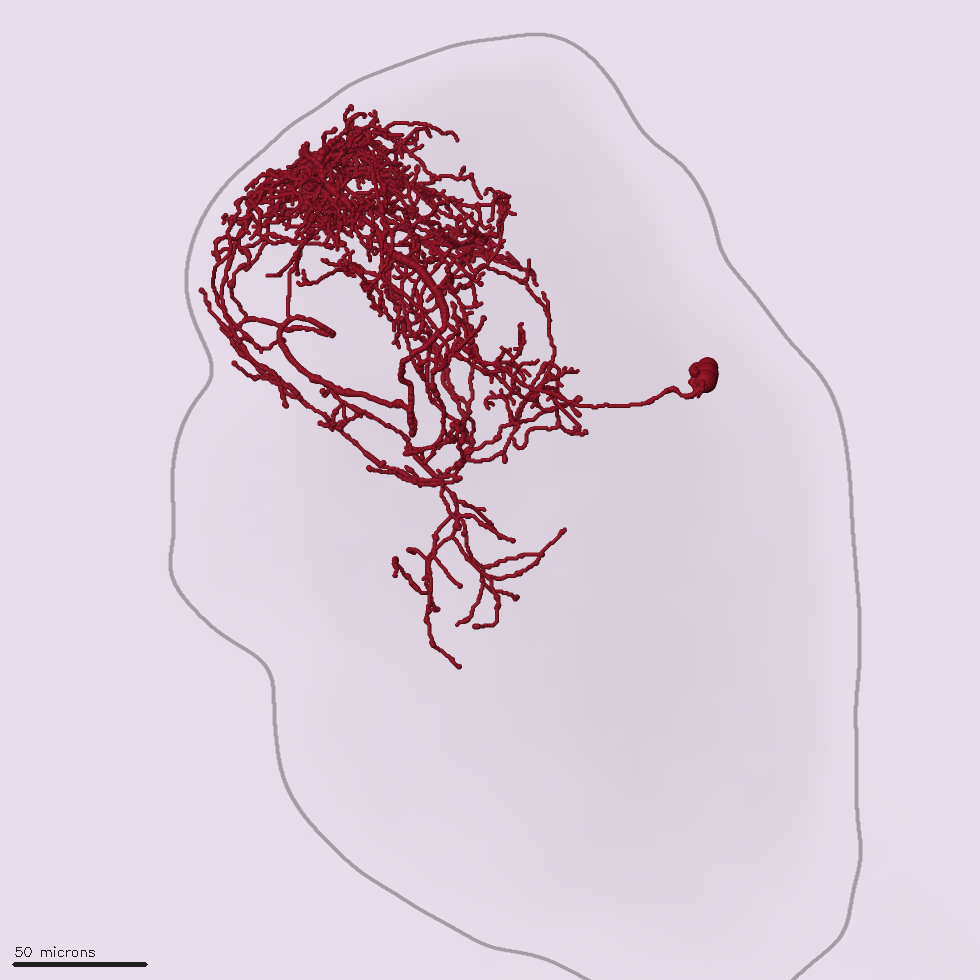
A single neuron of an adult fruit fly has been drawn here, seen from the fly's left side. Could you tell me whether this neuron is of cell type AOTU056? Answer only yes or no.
no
